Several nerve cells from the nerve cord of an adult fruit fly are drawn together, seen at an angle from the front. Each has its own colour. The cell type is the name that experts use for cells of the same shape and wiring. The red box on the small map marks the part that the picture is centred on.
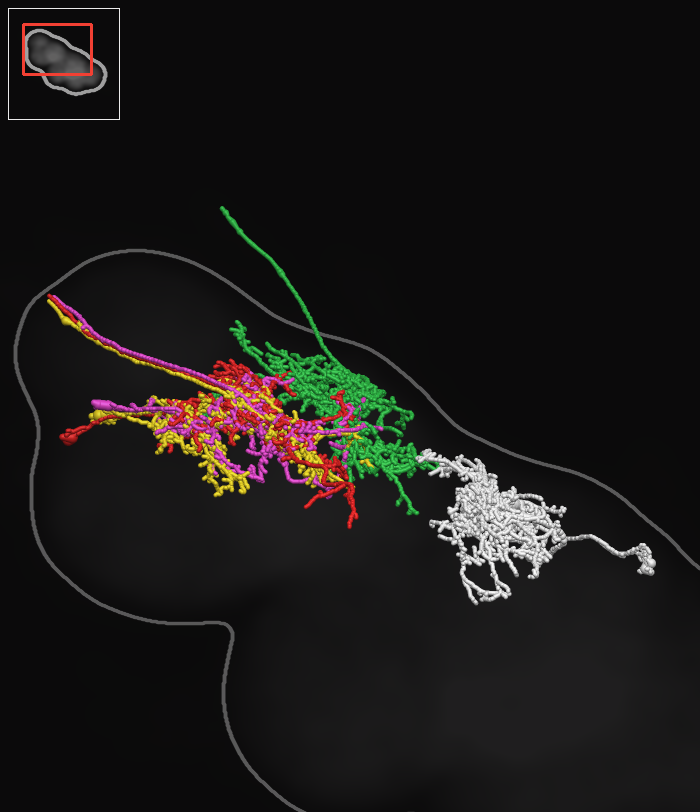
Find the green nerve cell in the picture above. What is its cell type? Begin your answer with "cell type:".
cell type: MNad41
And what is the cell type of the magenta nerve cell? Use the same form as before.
cell type: MNad32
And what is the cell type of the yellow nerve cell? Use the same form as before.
cell type: MNad36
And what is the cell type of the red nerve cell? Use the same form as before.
cell type: MNad31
